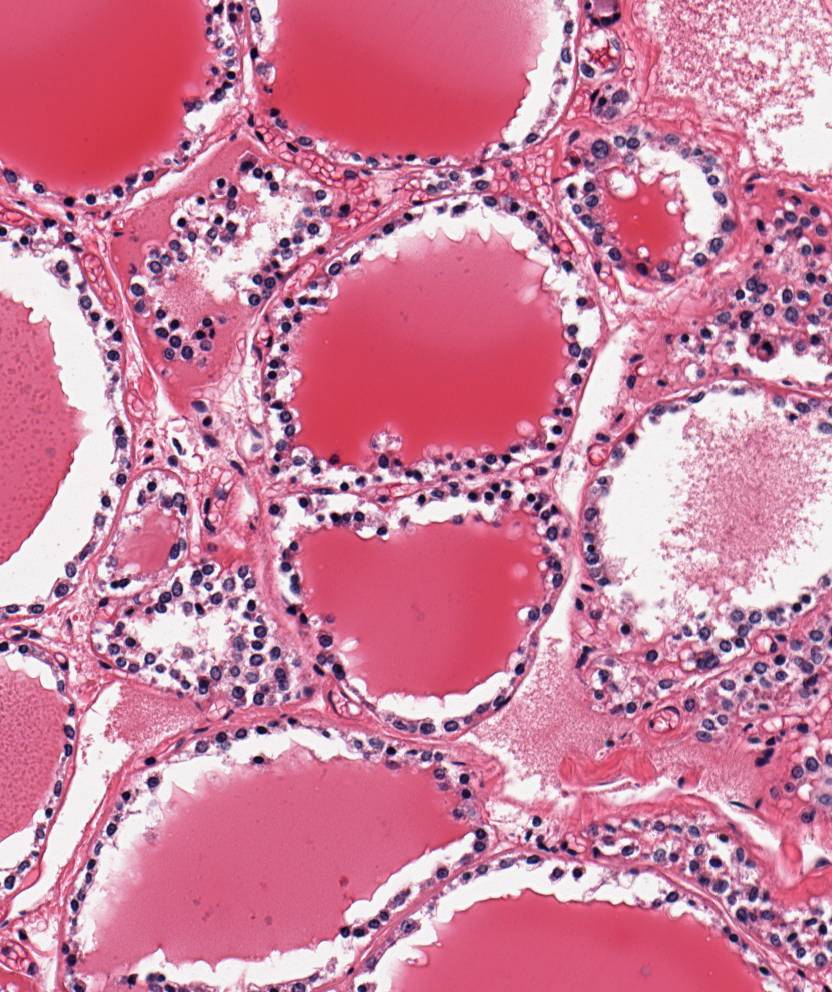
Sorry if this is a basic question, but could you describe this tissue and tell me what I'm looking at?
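Closed, rounded follicles of varying size are packed closely side by side. Each has a single lining layer of low cuboidal cells with round, dark nuclei. Most large follicles hold homogeneous deep pink material; those on the right hold pale, finely granular, partly empty material. This is thyroid.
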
